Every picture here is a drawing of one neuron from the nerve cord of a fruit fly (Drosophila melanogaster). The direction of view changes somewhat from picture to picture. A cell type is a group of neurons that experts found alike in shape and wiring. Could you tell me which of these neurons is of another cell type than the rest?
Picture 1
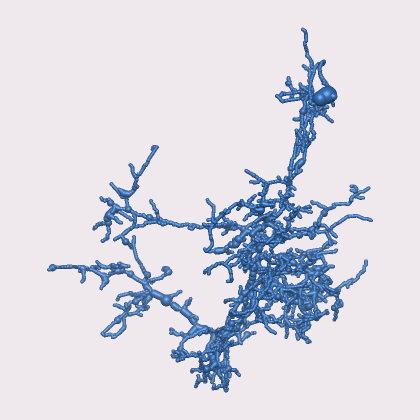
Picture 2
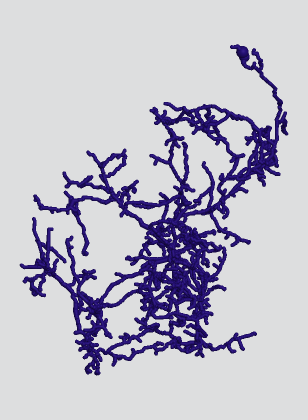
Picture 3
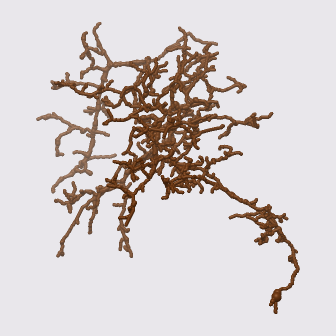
Picture 2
